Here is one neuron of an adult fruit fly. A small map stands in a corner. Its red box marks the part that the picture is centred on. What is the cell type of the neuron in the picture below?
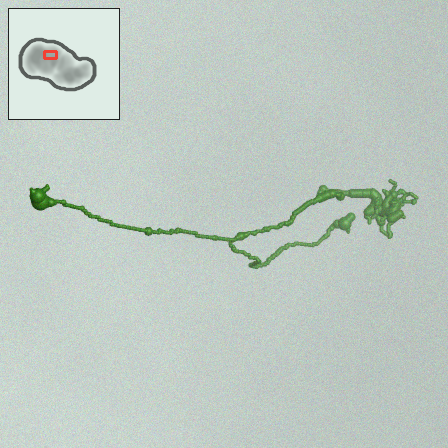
TuBu07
